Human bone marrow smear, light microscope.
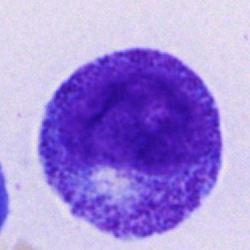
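Promyelocyte, the central cell, checked point by point. First, the outline is round. Next, granules lie over the nucleus and give its surface a speckled look. Last, the cytoplasm between the granules is pale bluish.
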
